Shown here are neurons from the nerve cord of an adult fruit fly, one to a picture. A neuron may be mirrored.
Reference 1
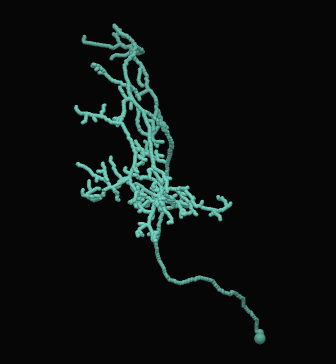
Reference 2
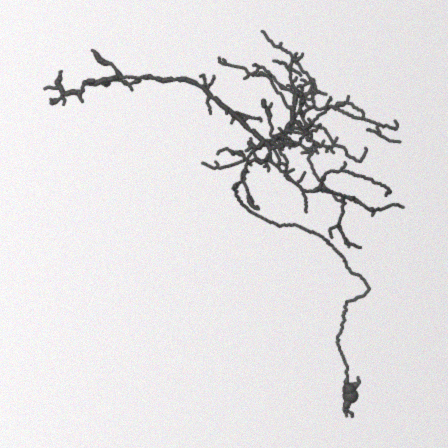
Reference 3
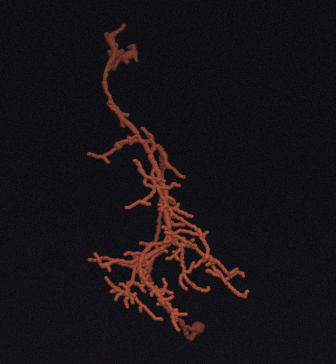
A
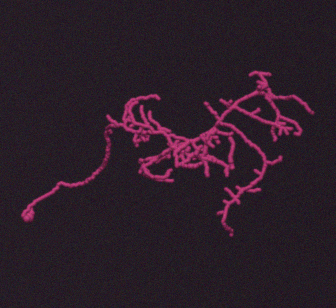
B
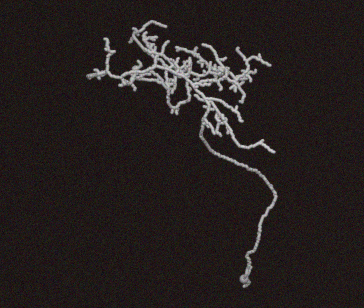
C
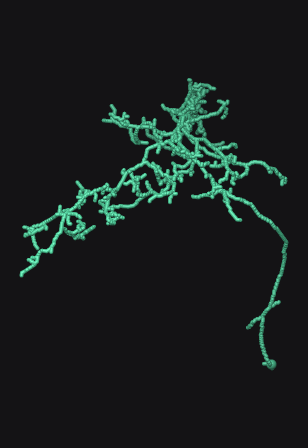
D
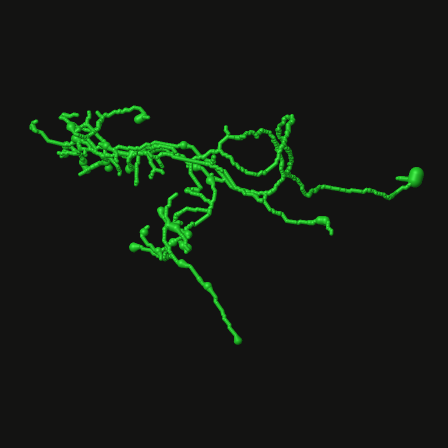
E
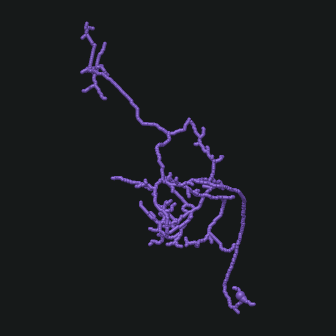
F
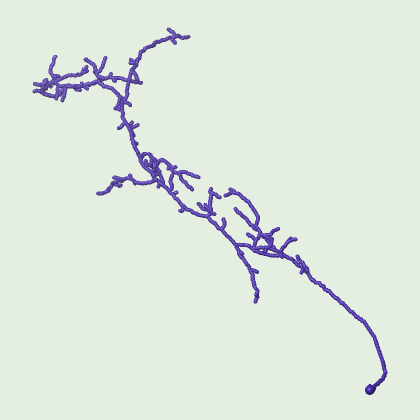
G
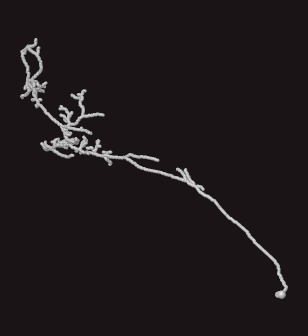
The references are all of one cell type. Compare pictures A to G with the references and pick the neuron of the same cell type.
Picture B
